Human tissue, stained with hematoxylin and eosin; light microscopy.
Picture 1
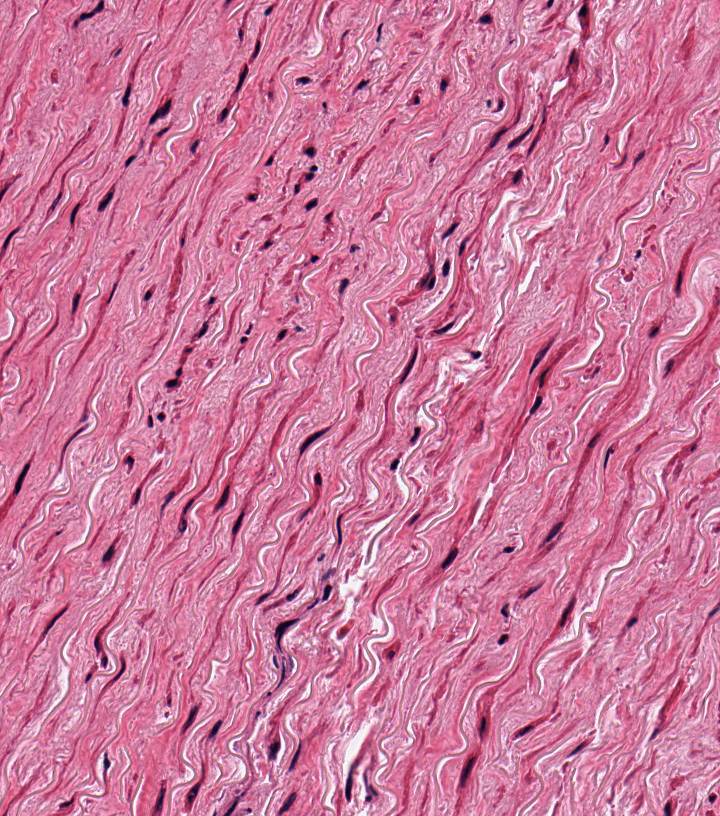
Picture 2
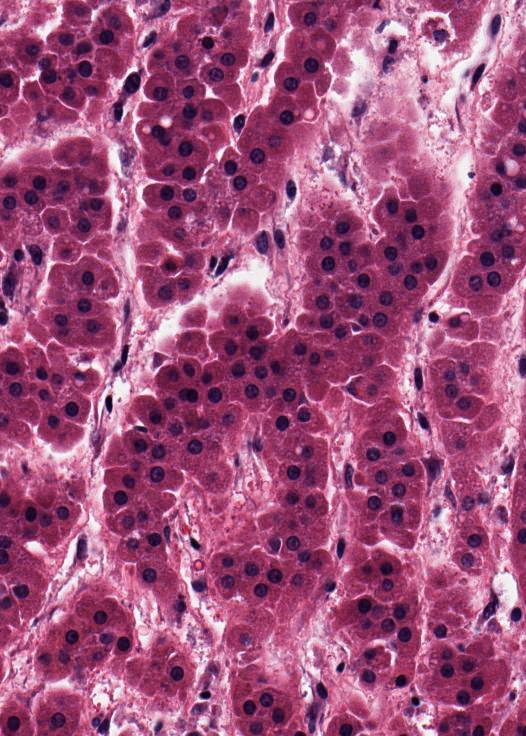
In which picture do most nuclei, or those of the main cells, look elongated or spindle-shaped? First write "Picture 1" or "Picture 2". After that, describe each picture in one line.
Picture 1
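What picture 1 shows: The nuclei are dark, slender and elongated, many with a wavy outline.
What picture 2 shows: The nuclei of the polygonal cells are round and sit centrally in the cell.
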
